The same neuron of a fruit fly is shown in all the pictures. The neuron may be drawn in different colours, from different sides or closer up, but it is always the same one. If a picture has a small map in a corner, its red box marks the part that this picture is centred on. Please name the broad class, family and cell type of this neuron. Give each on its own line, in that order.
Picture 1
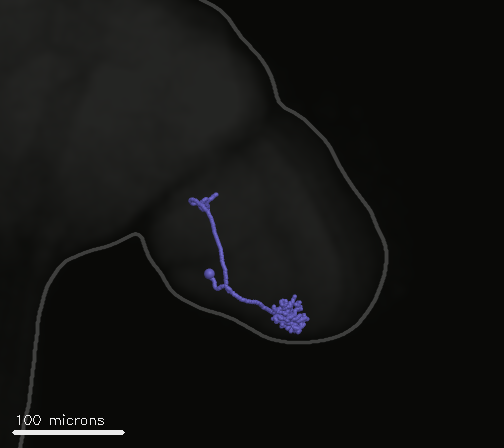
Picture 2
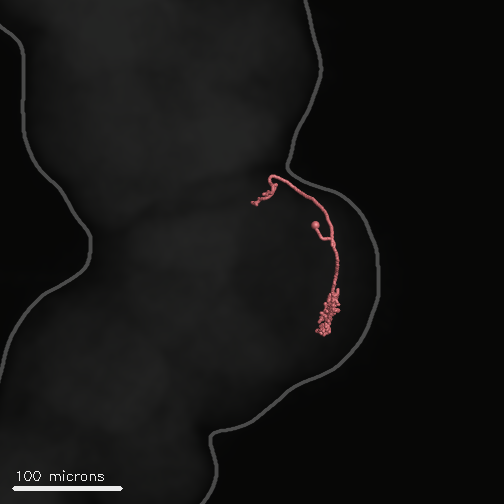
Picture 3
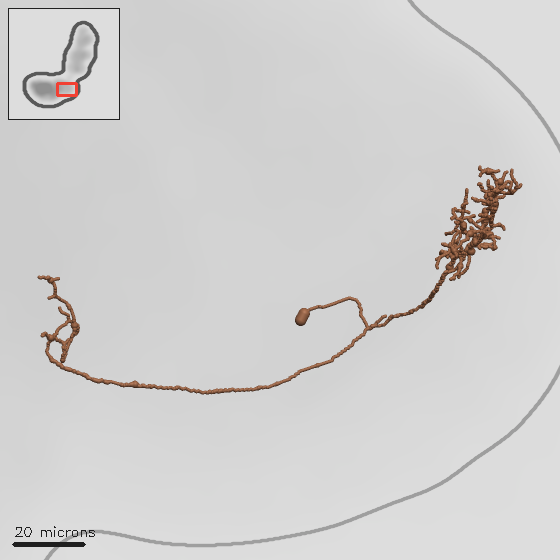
optic-lobe intrinsic neuron
MeLo
MeLo4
